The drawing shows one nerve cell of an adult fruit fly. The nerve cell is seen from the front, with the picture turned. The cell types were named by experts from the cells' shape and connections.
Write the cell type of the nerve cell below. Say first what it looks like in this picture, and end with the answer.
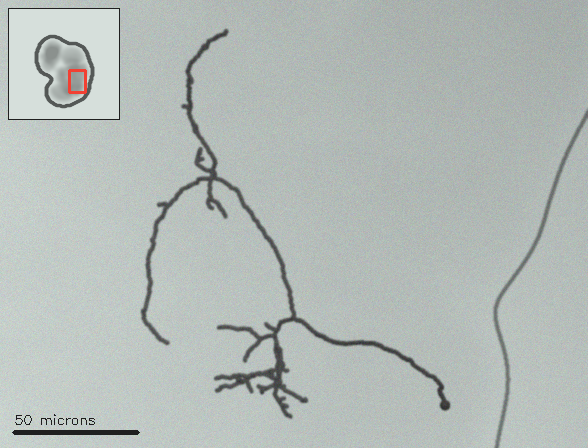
Its cell body lies at the lower right of the picture. From top to bottom in the picture it spans about 160 microns. Its broad class is central-brain intrinsic neuron. The cell type is CB1833.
